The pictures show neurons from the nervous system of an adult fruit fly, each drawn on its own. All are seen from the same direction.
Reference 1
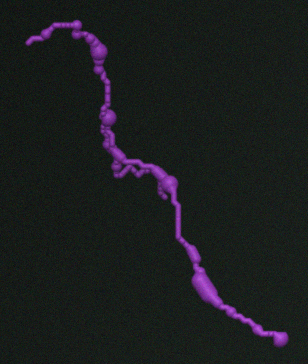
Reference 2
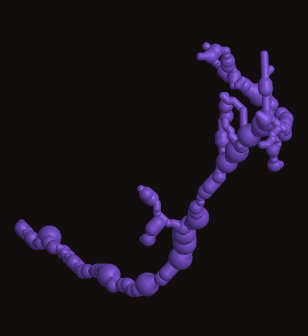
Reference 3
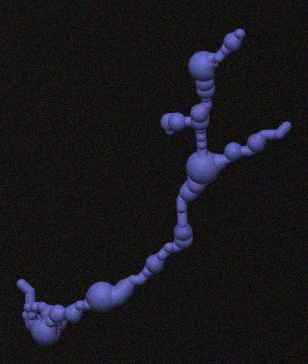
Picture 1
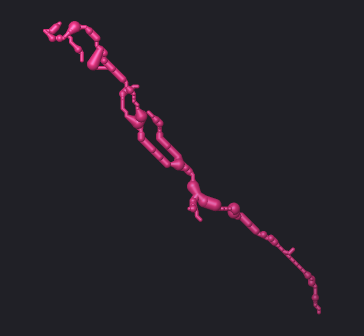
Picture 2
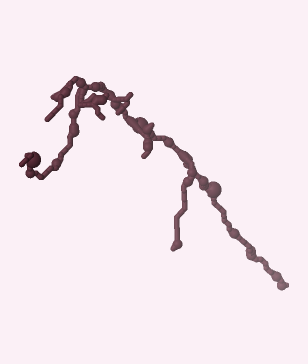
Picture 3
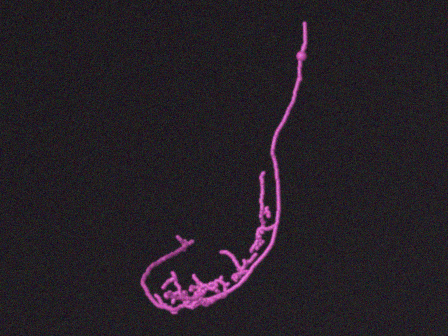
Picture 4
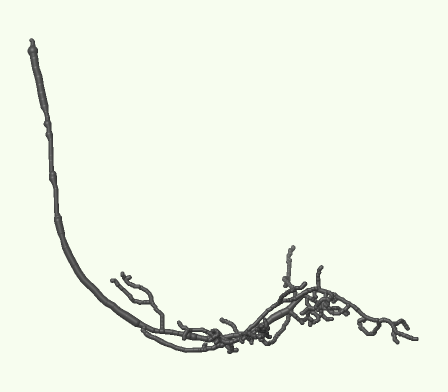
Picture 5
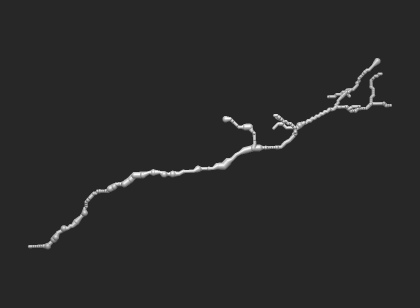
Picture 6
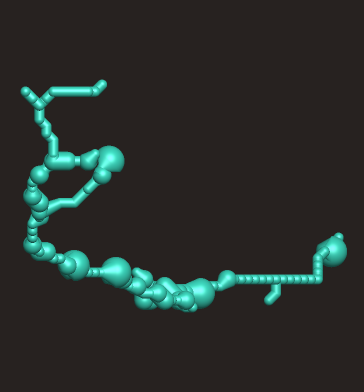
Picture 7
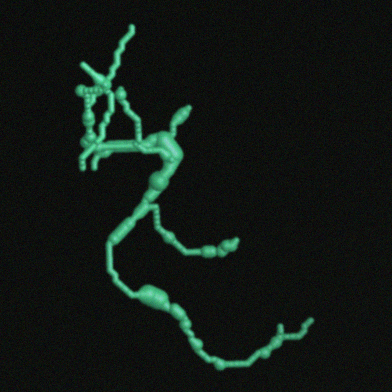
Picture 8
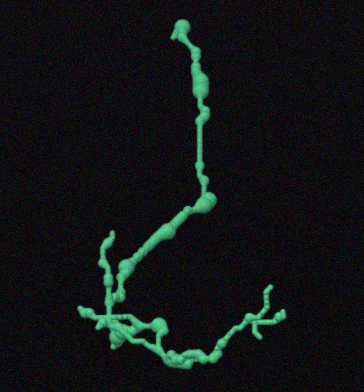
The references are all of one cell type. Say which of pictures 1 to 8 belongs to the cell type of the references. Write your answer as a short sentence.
Picture 7 shows a neuron of the same cell type.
